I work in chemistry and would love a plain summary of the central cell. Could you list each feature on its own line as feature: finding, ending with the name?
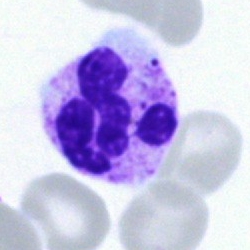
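Chromatin: dark purple, densely clumped.
Cytoplasm: pale pinkish-lilac.
Granules: fine, pinkish-purple, scattered through the cytoplasm.
Vacuoles: none seen.
Name: segmented neutrophil.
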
